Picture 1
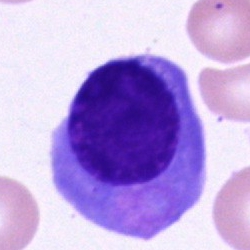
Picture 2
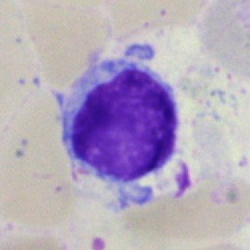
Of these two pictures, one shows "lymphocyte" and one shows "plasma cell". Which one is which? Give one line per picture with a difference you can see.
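Picture 1 – plasma cell. The cytoplasm is plentiful and blue.
Picture 2 – lymphocyte. The cytoplasm forms only a scant rim around the nucleus.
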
